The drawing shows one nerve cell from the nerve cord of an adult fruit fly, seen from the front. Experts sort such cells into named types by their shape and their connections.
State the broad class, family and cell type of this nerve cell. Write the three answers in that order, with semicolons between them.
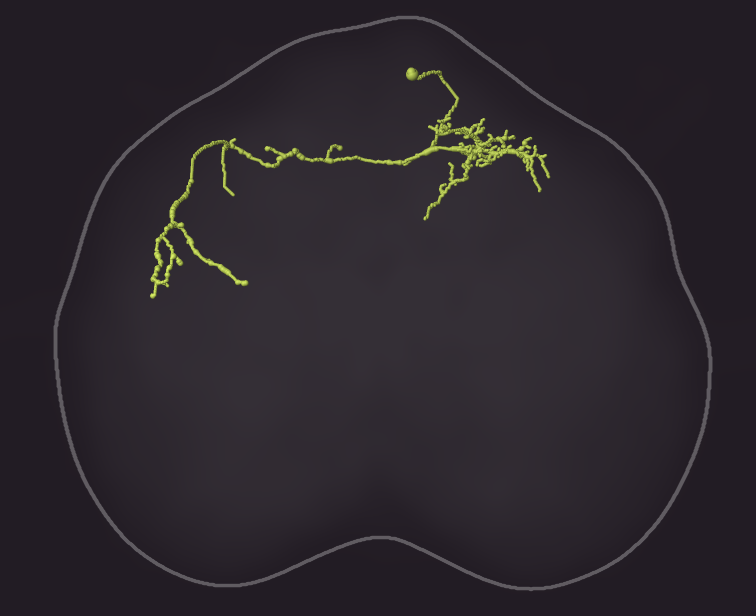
nerve-cord intrinsic neuron; hemilineage 19B; IN19B091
